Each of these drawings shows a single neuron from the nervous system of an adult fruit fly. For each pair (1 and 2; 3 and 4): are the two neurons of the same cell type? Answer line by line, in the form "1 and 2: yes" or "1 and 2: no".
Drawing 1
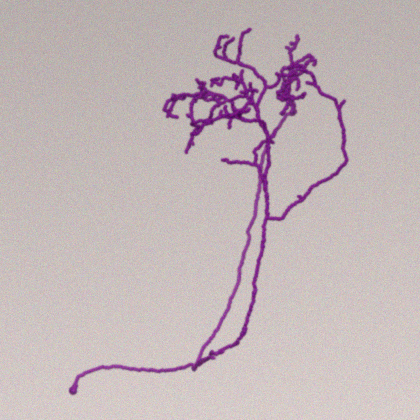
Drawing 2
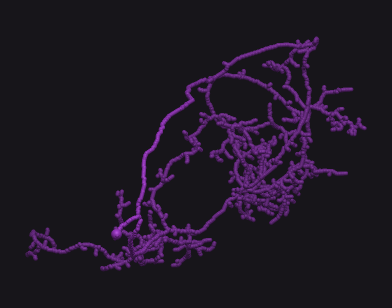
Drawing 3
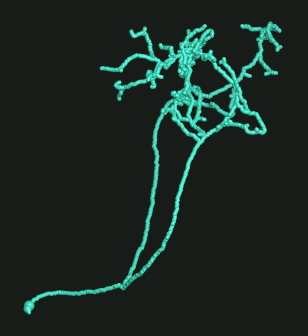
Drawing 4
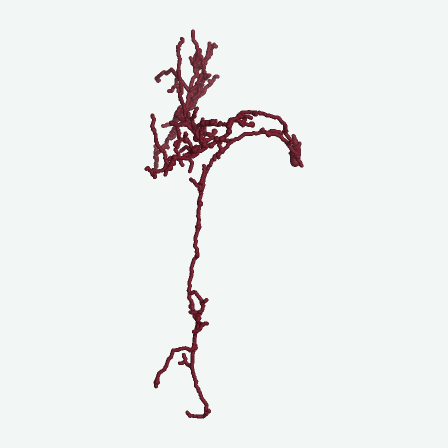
1 and 2: no
3 and 4: no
